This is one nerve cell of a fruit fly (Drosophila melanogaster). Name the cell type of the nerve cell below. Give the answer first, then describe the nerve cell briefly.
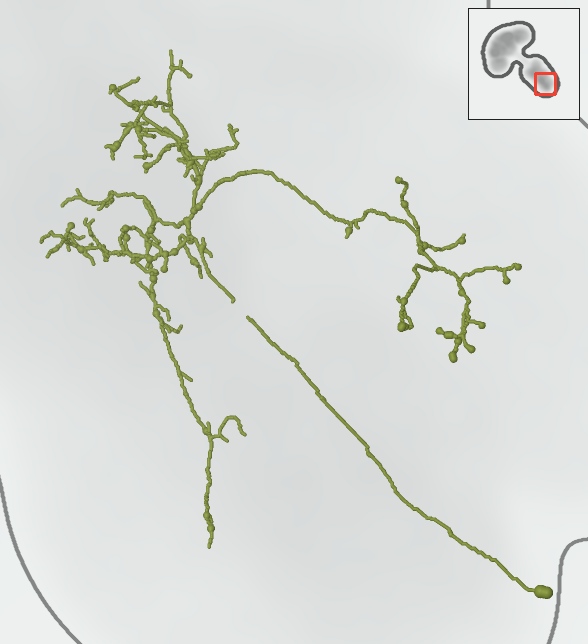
It is of cell type IN12B082. It is a nerve-cord intrinsic neuron. It is in the nerve cord and does not reach the brain. The cell body is at the lower right of the picture. Dozens of branch ends can be seen.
